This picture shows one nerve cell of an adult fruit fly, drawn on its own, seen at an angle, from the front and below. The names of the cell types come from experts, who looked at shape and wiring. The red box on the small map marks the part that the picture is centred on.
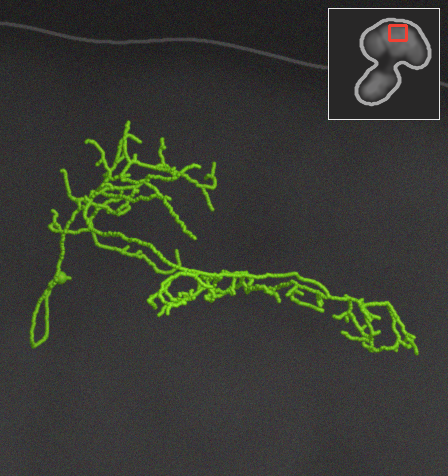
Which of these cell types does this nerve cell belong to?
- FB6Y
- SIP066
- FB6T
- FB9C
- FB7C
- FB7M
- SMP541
FB7C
